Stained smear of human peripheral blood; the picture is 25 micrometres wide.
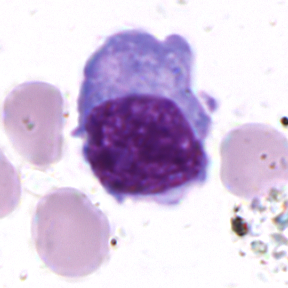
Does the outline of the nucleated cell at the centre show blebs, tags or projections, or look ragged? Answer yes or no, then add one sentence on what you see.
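Yes. Small blunt projections stick out from the cell edge, most clearly on the right.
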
